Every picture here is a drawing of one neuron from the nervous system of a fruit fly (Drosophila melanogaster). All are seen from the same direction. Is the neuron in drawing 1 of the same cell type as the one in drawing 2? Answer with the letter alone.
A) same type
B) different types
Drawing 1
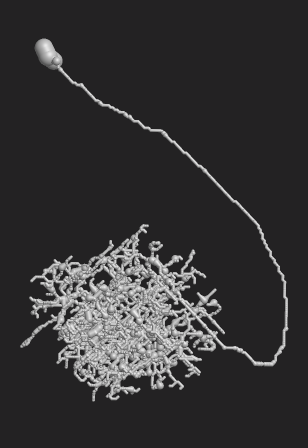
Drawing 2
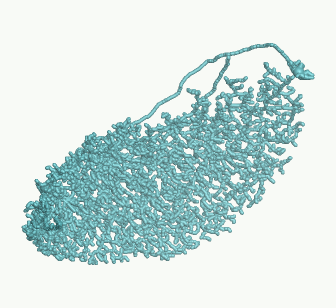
B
